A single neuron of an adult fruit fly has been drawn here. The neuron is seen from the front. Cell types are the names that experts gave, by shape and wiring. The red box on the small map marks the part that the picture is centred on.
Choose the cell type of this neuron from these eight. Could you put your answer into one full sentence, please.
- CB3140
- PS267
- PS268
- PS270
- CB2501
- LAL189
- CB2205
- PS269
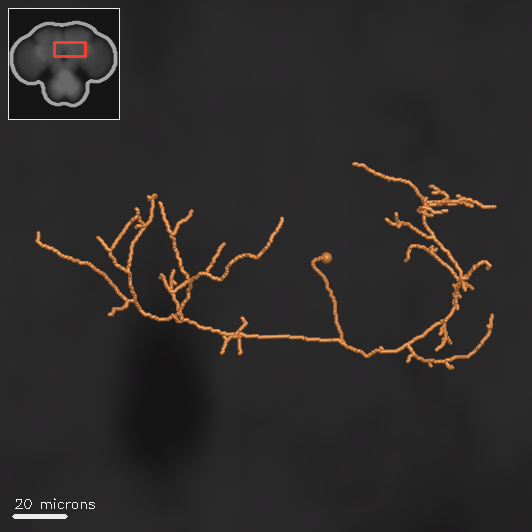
This neuron is assigned to the cell type PS267.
